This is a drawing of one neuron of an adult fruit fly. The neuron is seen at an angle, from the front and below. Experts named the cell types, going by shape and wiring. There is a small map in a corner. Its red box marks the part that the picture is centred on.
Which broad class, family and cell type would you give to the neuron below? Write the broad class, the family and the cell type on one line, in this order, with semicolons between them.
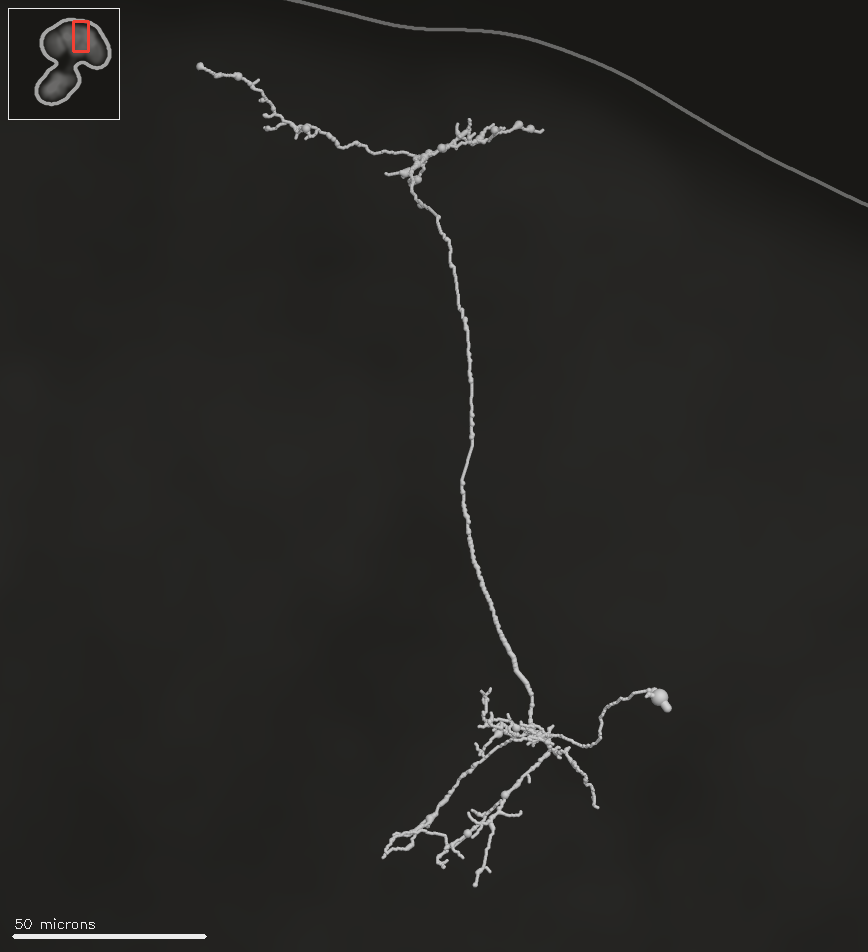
central-brain intrinsic neuron; hemilineage FLAa2; PRW007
